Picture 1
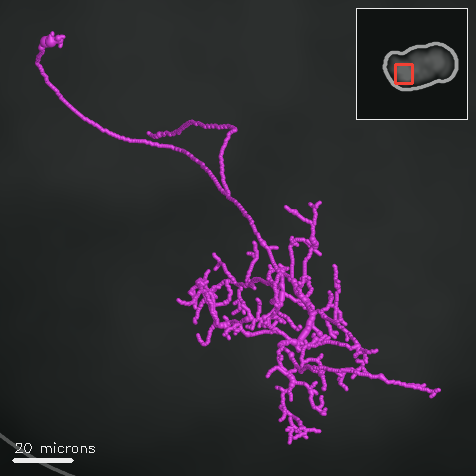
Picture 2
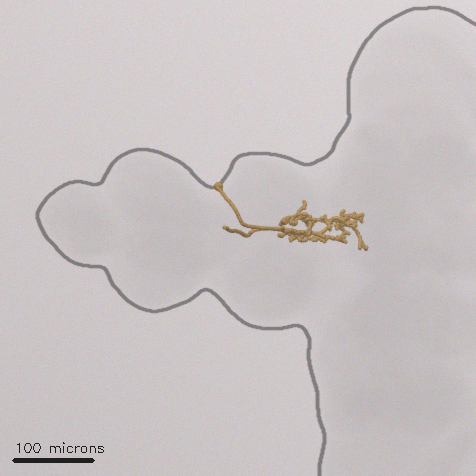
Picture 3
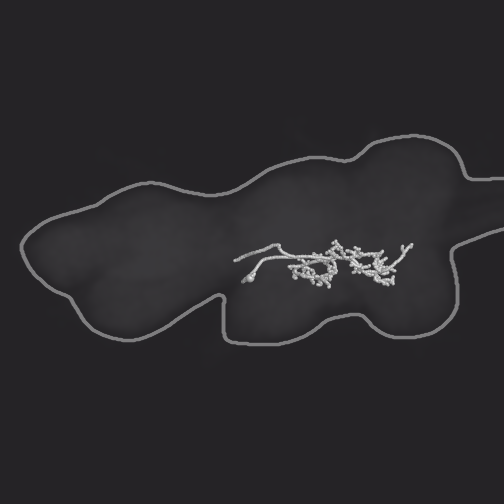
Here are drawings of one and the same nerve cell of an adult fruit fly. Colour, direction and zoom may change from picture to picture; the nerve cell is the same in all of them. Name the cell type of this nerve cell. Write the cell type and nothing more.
IN11A032_e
